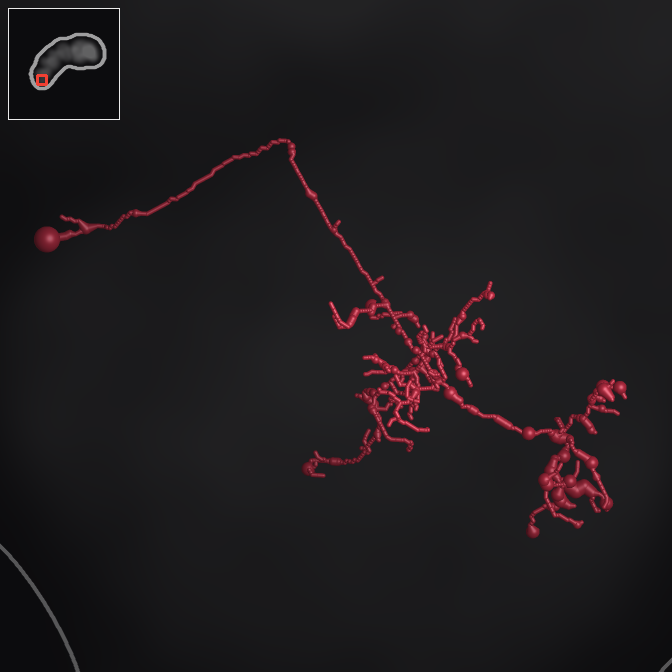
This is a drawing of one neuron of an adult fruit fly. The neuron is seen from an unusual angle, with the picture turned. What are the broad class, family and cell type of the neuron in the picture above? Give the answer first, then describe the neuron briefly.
This is a nerve-cord intrinsic neuron. Its family is hemilineage 06A. The cell type is IN06A134. The picture shows dozens of branch ends. As drawn here it is wider than it is tall.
